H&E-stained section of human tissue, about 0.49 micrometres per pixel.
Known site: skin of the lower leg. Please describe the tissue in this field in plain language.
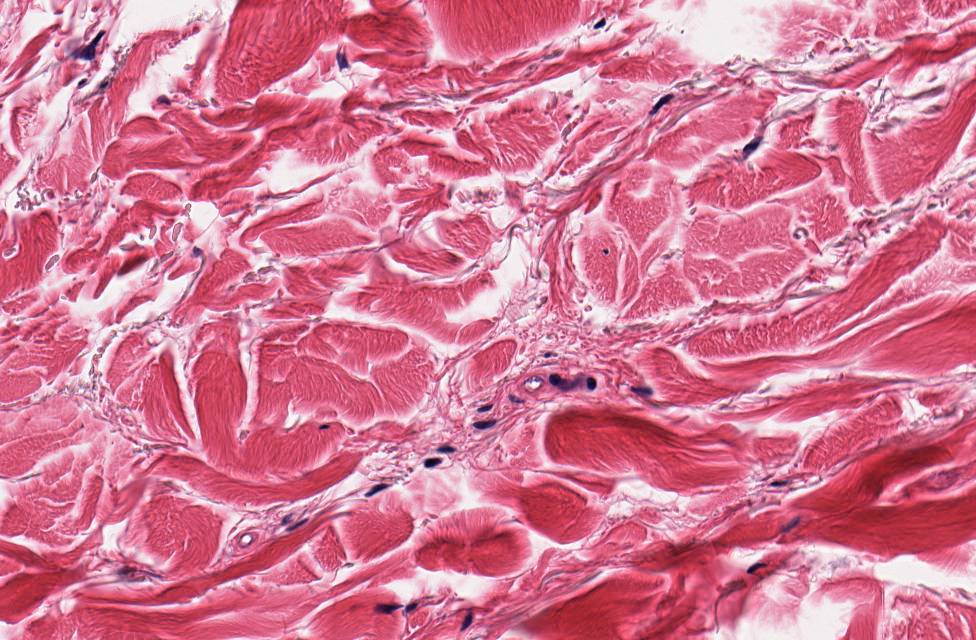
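Fibres cut longitudinally, obliquely and transversely are intermixed throughout this field. Their cytoplasm has a fine longitudinal fibrillar texture. Thin, wispy strands of pale loose connective tissue separate the fibres. The nuclei are sparse, dark and elongated, and most of them lie in this tissue between the fibres.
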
